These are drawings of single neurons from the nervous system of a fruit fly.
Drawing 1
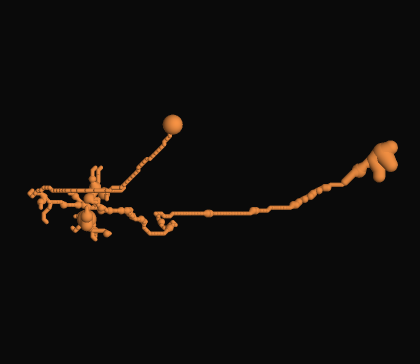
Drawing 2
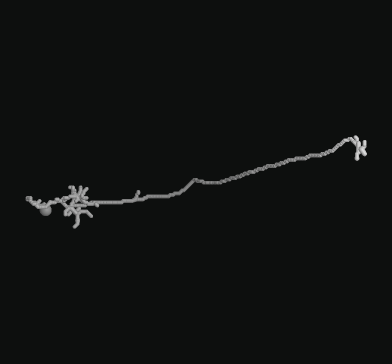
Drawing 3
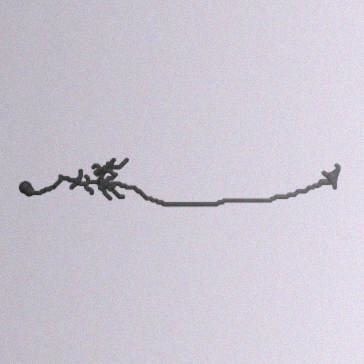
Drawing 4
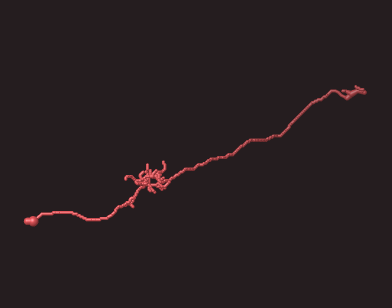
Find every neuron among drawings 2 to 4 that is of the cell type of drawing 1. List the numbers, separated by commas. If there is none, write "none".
2, 3, 4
